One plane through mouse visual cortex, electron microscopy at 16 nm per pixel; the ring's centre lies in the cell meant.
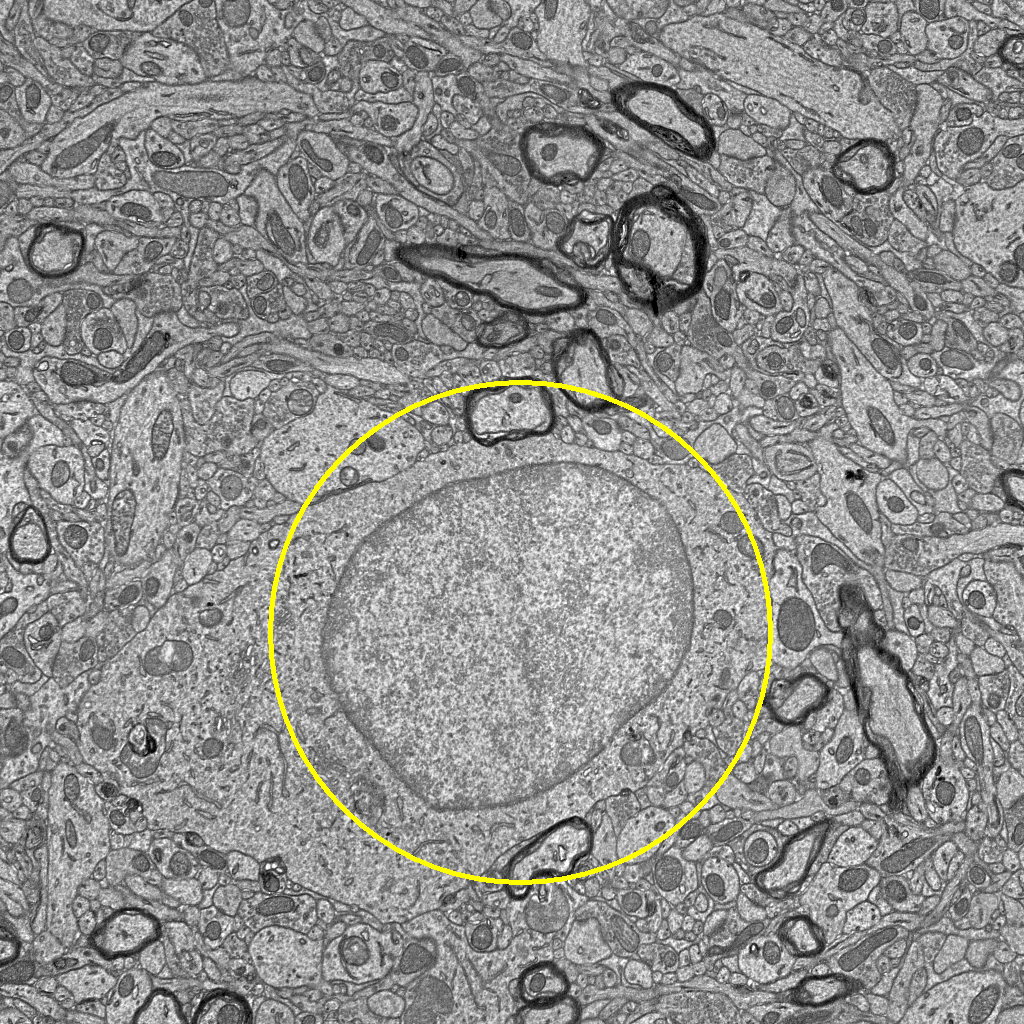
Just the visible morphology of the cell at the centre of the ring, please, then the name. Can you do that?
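Well, the whole nucleus sits inside the ring, and you get its complete outline in this plane. It's a smooth oval, no deep folds or indentations anywhere. Around it the cytoplasm is pale, forming a rim that's broadest on the left of the nucleus. On that left side the pale cytoplasm of the body carries on past the ring. It's an oligodendrocyte.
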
